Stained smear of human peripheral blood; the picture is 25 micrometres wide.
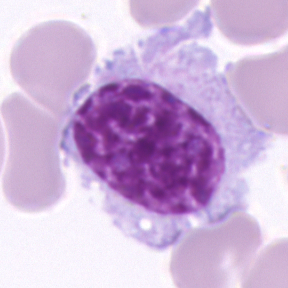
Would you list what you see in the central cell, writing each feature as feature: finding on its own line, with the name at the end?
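Nucleus: oval, about 14 by 10 micrometres, off-centre toward the left
Chromatin: dark purple, clumped, paler streaks between clumps
Cytoplasm: abundant, pale greyish blue
Vacuole: one small and clear, below the nucleus
Name: plasma cell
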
